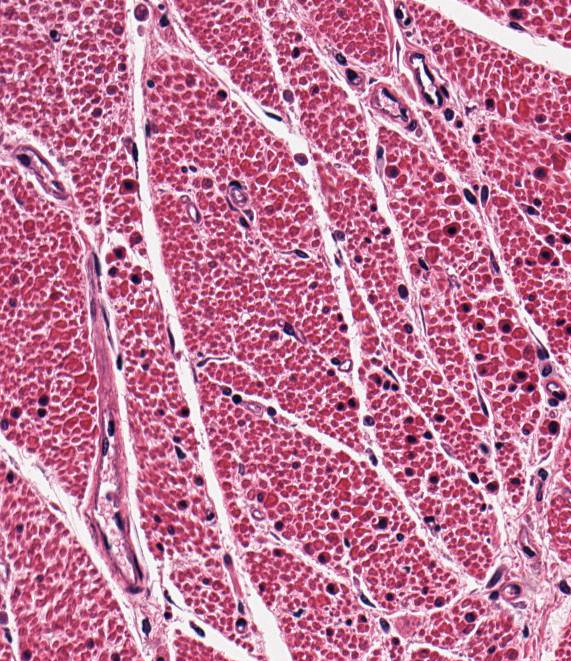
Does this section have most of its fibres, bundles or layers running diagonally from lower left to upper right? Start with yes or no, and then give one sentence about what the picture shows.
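No. The field is divided into elongated bundles by thin pale septa that run mainly from upper left to lower right.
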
